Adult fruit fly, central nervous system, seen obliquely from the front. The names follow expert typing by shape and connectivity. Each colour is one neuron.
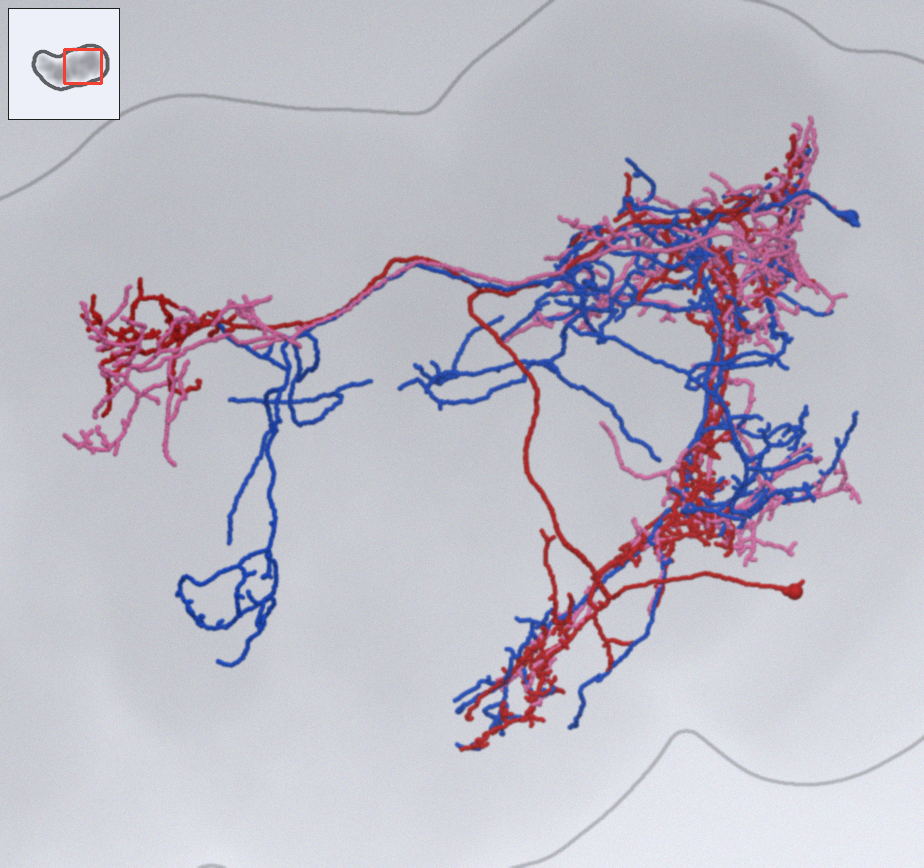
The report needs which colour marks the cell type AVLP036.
blue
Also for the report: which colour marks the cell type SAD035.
red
